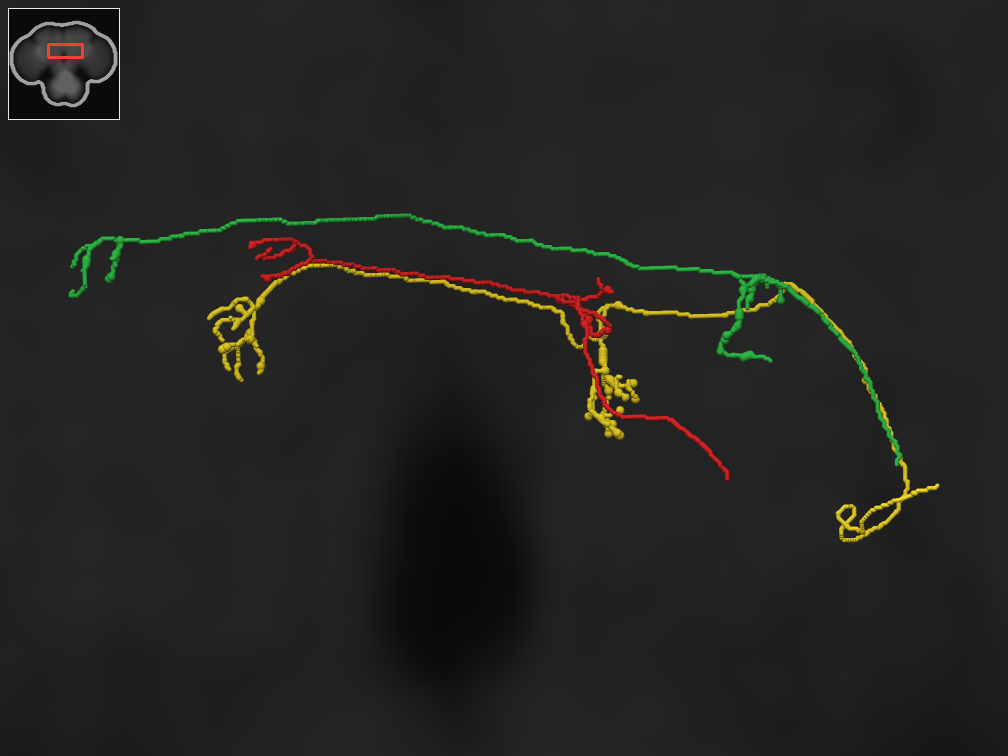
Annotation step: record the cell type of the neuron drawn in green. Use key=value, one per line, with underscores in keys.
cell_type=ORN_DL1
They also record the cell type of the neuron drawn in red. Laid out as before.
cell_type=ORN_DM3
